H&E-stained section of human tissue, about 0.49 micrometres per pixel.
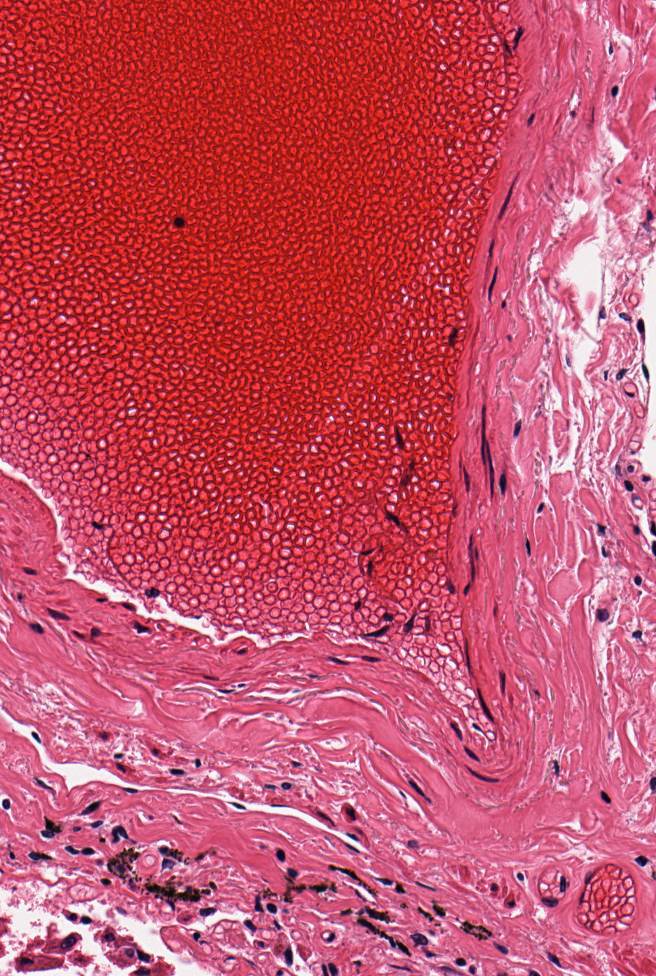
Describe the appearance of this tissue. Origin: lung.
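Tightly packed red blood cells form a large mass in the upper left. Curving around its right and lower borders is a band of wavy pink collagen fibres, and the nuclei within this band are elongated and spindle-shaped, lying parallel to the fibres. Near the bottom left, clumps of dark brown-black granular pigment sit in loose stroma.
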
